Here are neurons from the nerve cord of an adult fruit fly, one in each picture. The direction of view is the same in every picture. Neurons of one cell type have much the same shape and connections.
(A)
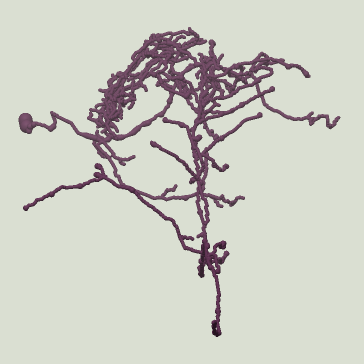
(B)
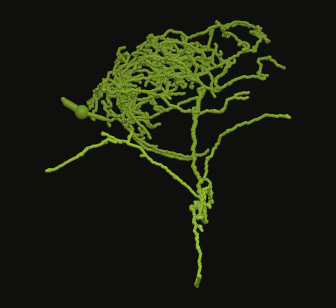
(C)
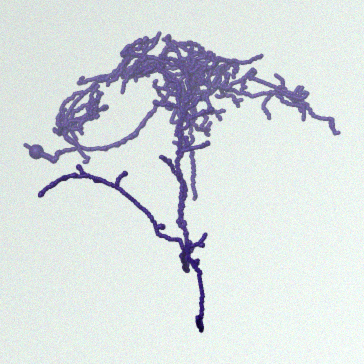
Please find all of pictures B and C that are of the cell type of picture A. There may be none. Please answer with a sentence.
Picture B and picture C are of the same cell type.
